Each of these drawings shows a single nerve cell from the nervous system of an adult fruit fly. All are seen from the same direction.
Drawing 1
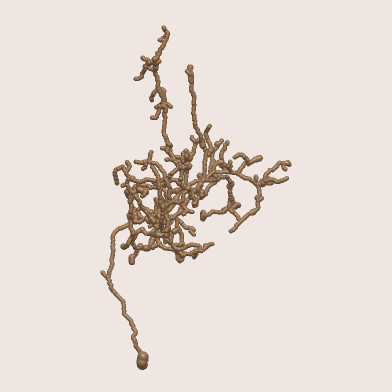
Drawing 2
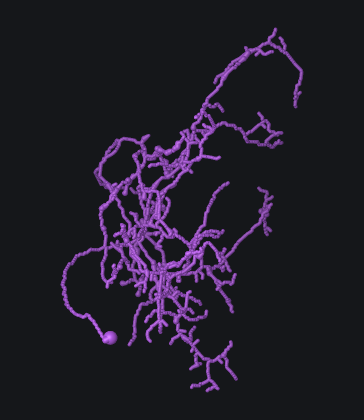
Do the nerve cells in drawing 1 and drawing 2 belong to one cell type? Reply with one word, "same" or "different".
different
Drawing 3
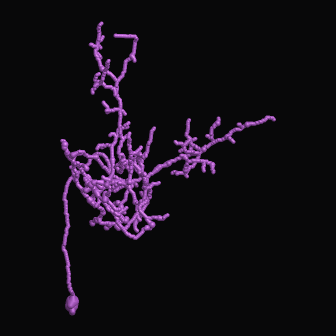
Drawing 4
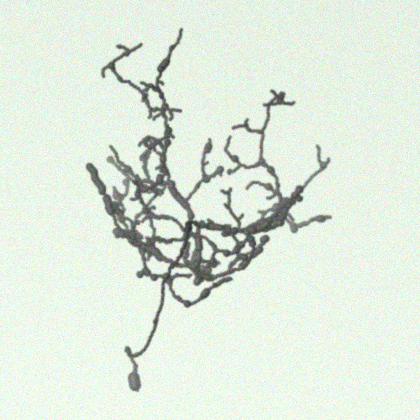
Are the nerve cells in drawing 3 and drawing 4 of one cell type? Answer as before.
same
